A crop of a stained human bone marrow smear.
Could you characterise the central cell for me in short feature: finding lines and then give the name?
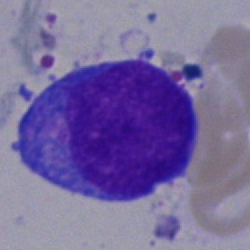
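Outline: oval, smooth and unbroken
Cytoplasm: a paler patch beside the nucleus
Chromatin: finely stippled purple, no coarse dark clumps
Vacuoles: none seen in the cytoplasm
Name: blast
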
